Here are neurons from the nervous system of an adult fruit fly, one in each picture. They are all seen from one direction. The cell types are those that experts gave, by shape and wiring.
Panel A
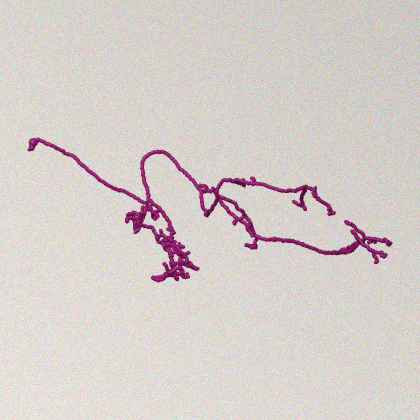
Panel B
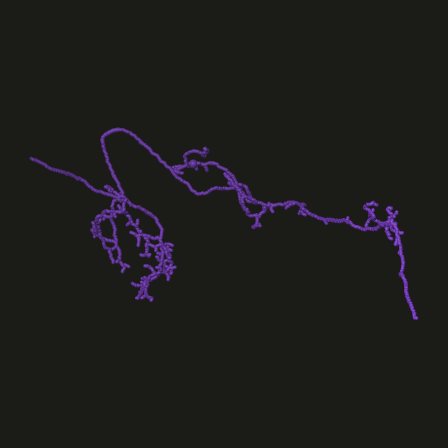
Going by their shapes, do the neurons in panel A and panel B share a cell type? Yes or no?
no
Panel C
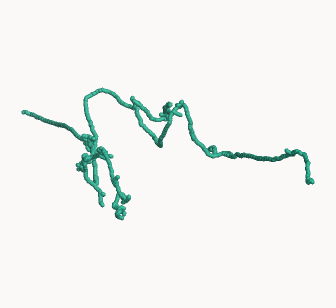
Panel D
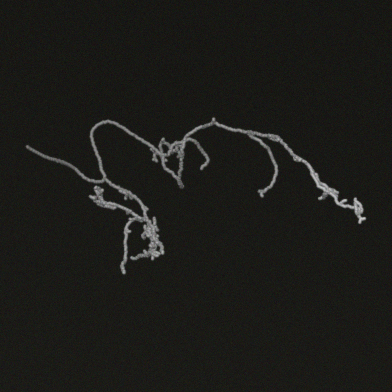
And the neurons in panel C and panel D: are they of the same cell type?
no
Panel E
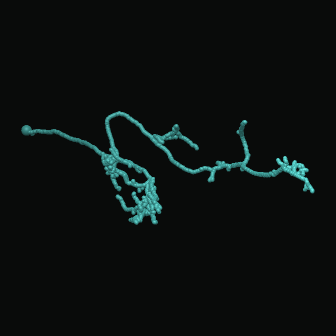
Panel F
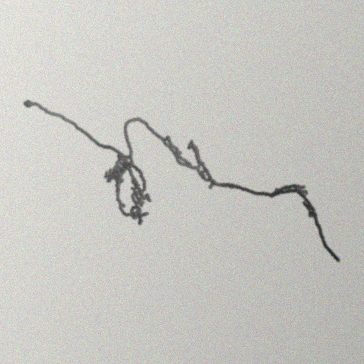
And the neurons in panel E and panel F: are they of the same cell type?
no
